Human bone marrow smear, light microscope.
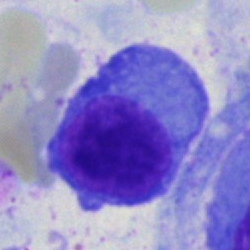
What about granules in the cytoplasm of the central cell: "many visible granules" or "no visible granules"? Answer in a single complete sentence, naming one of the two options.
Granules are not seen anywhere in the cell's cytoplasm.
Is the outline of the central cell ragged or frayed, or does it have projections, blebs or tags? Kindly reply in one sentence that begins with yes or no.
Yes, along its outline the cell is ragged or frayed, or has projections, blebs or tags.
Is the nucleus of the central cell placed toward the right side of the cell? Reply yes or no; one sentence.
No, the nucleus sits toward the left, whether upper, middle or lower.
